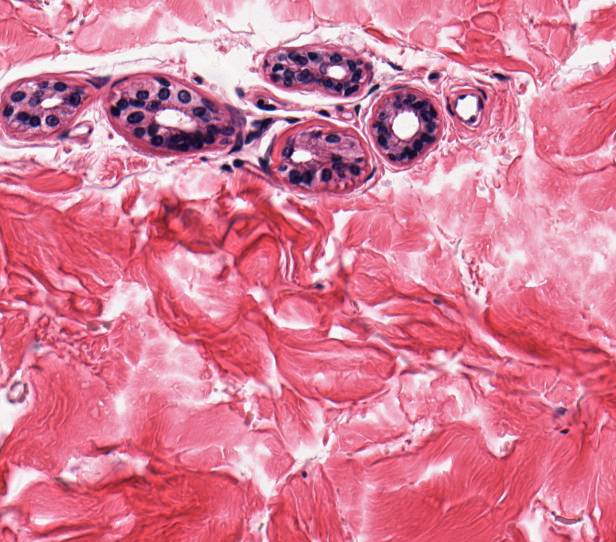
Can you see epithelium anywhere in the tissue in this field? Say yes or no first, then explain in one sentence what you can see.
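Yes. The nuclei of the tubule lining cells are round and dark purple.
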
